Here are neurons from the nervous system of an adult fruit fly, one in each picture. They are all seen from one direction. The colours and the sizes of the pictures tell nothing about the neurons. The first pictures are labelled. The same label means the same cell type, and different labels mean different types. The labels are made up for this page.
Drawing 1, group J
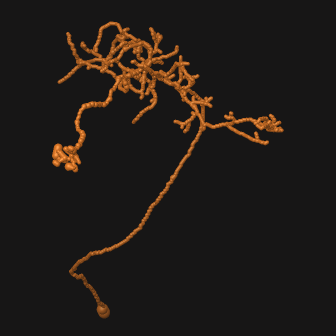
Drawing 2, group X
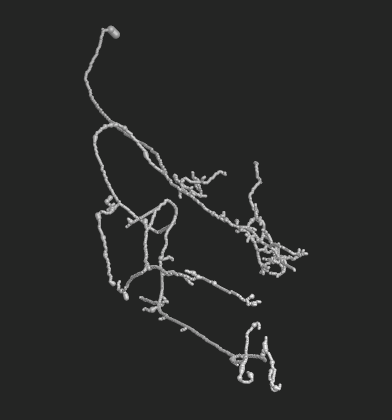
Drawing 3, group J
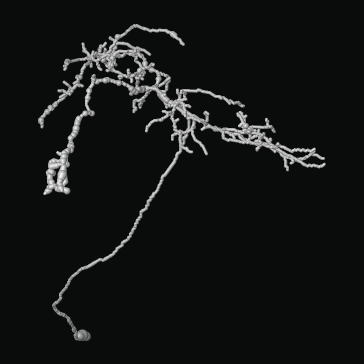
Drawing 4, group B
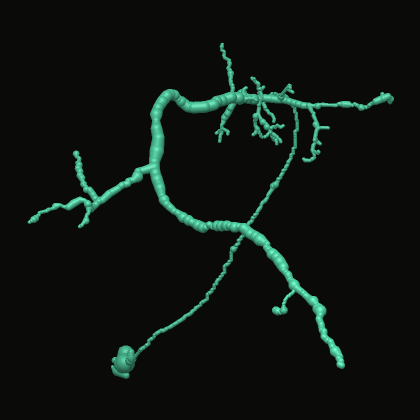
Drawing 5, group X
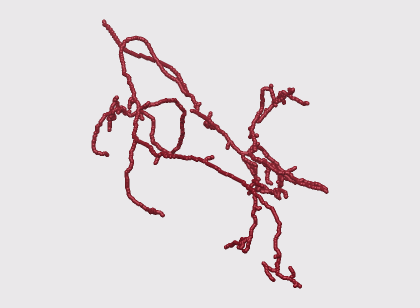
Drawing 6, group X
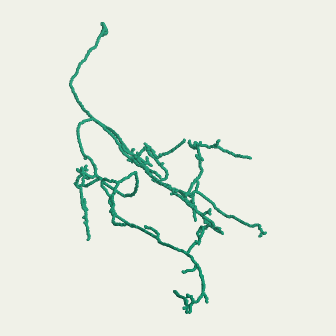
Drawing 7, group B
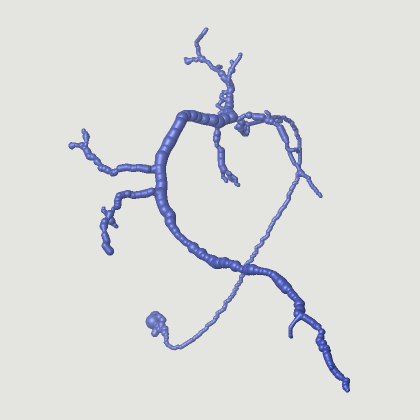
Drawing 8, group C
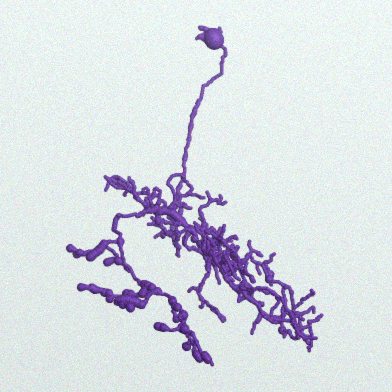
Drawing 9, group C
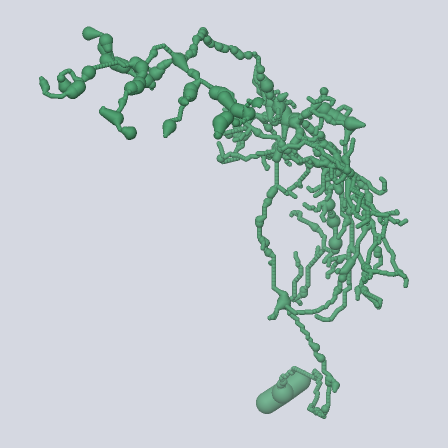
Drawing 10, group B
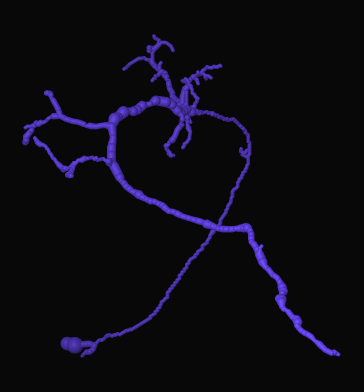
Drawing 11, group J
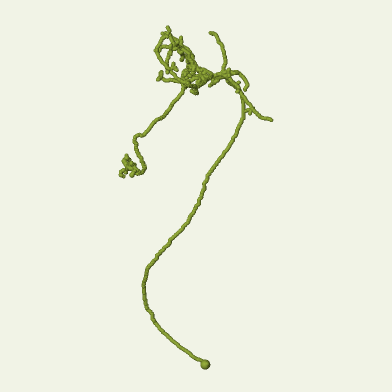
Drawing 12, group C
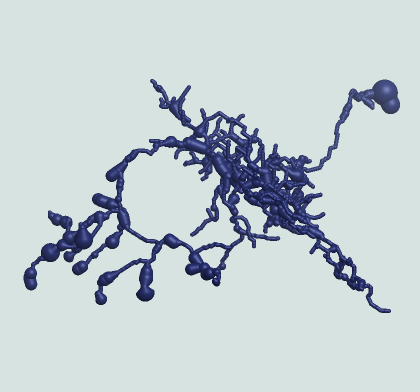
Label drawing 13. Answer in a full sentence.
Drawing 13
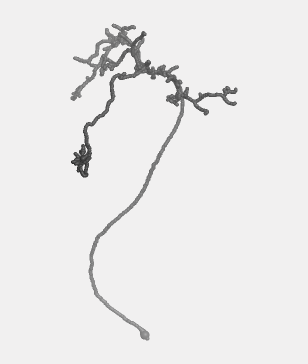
It belongs to group J.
